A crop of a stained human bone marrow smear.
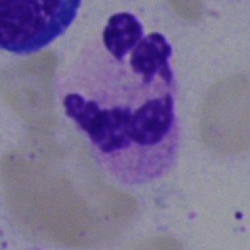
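Segmented neutrophil, the central cell in a stained bone marrow smear. Nucleus: divided into several separate lobes rather than forming one mass. Chromatin: dark purple and densely clumped. Cytoplasm: abundant and pale pinkish-lilac, holding fine, small granules rather than large coarse ones.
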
